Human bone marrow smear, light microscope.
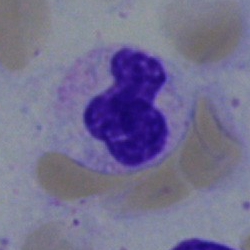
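Band neutrophil, the cell in the middle of this stained bone marrow smear. Its outline is round and smooth, and its dense, dark purple chromatin holds a few small pale spots. No nucleoli are visible in the nucleus, and the cytoplasm contains no vacuoles.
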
